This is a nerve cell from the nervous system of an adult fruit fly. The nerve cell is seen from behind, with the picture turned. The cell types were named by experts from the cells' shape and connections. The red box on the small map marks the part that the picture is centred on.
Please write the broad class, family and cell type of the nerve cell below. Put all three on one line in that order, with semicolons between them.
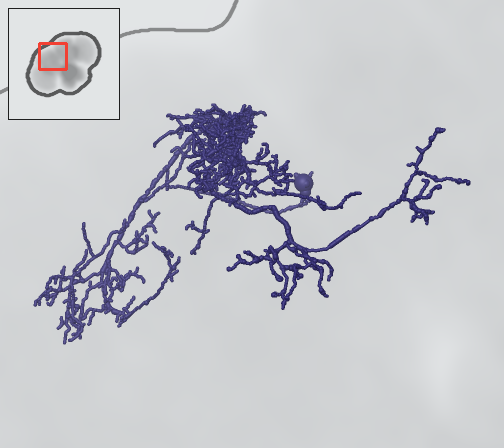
central-brain intrinsic neuron; hemilineage SMPad2; SMP080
